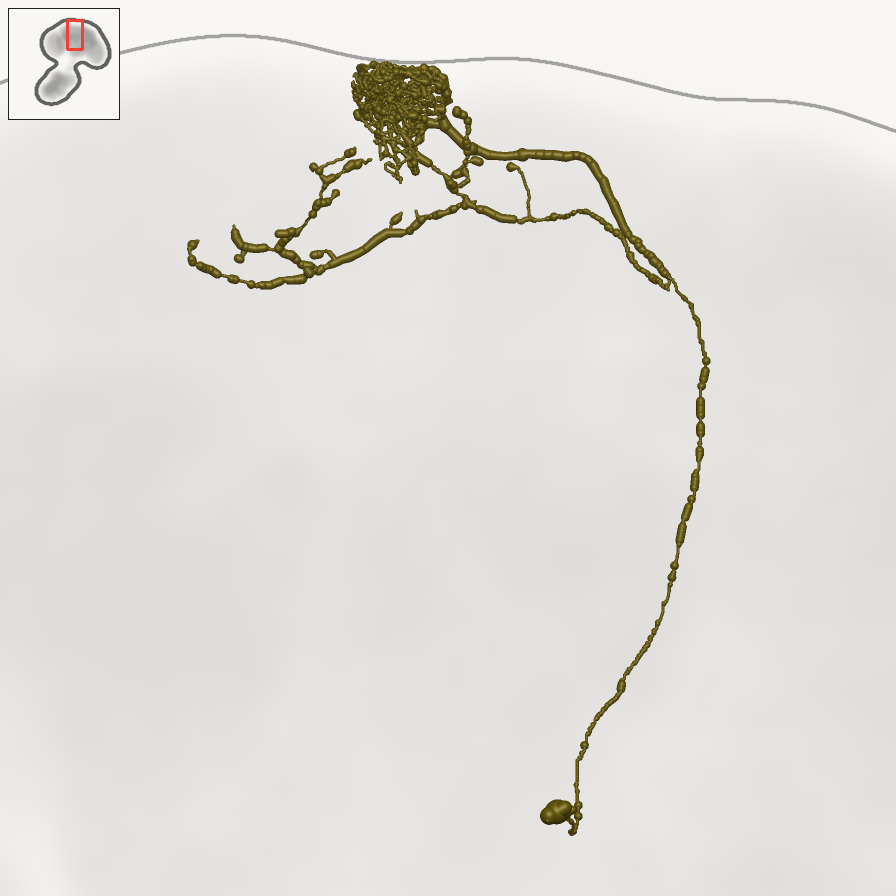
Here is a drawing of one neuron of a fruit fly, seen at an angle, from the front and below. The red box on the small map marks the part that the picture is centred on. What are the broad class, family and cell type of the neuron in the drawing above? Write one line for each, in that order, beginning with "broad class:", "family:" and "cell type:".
broad class: central-brain intrinsic neuron
family: hemilineage FLAa2
cell type: MBON14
